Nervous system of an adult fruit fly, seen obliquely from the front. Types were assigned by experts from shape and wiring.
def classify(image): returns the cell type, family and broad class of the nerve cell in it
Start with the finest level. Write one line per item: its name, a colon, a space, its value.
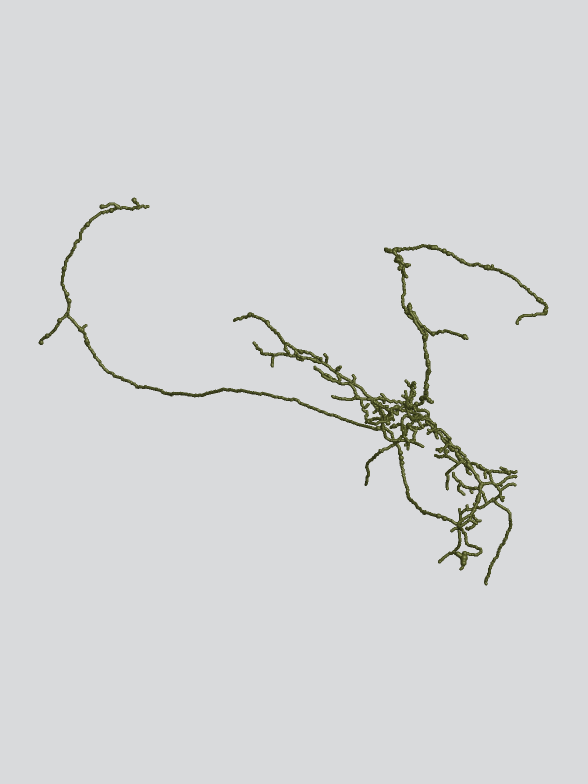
cell type: CB1165
family: hemilineage VLPl&d1_dorsal
broad class: central-brain intrinsic neuron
